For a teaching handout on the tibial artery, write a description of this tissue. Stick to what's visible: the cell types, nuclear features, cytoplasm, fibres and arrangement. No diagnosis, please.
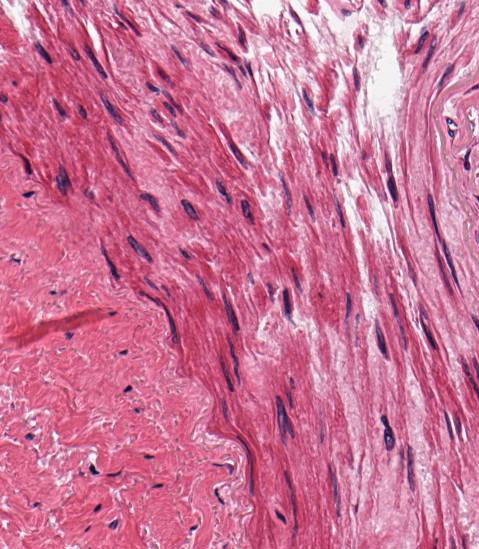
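So, mostly closely packed bundles of spindle cells; their nuclei are elongated, cigar-shaped, blunt-ended. Lower left it's paler and less cellular: dense, wavy pink collagen with only scattered small dark nuclei. And I don't see epithelium anywhere.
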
